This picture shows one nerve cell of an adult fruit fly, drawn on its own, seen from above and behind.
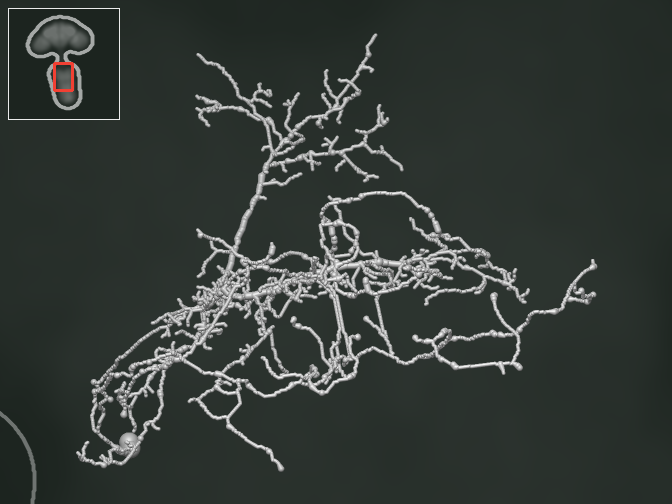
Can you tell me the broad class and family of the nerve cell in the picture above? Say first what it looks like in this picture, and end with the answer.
It is in the nerve cord and does not reach the brain. In this view it is about as wide as it is tall. Its broad class is nerve-cord intrinsic neuron. Its family is hemilineage 12A.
